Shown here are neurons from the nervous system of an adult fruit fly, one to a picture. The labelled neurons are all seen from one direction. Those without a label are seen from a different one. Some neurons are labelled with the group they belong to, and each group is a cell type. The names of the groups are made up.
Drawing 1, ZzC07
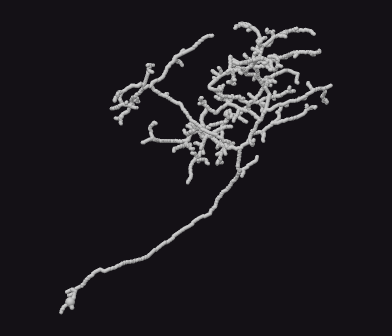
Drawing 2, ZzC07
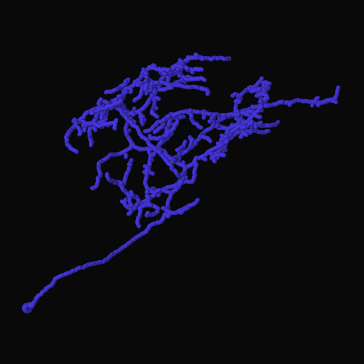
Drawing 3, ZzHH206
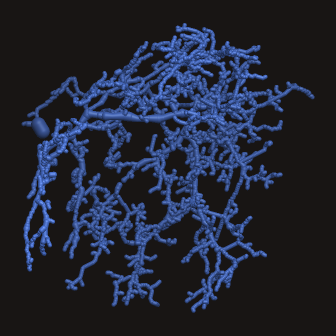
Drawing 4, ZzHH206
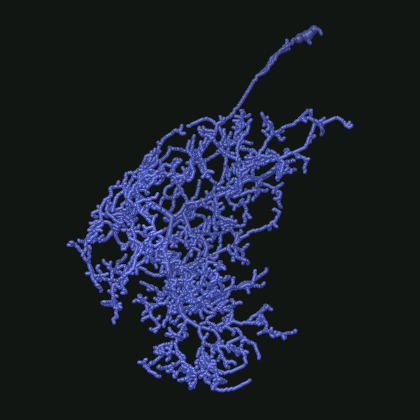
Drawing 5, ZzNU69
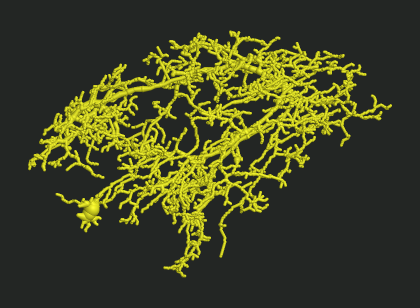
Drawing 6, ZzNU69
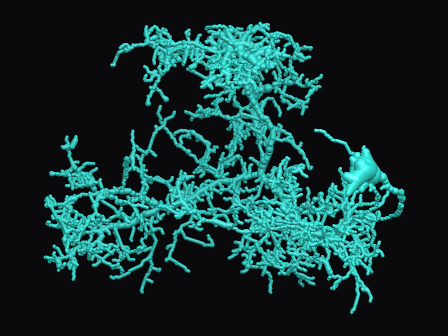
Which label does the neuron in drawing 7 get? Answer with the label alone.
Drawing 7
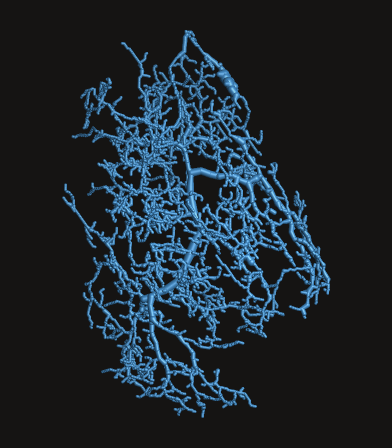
ZzHH206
